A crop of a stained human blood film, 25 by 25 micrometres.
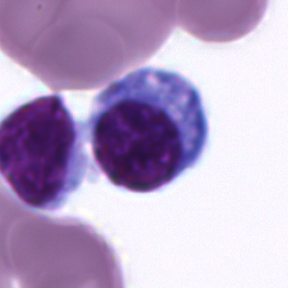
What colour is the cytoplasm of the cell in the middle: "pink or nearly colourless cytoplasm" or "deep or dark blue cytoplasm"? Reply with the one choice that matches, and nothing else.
Deep or dark blue cytoplasm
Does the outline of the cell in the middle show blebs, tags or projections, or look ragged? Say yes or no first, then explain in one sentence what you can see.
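No. The cell border is smooth, with no hair-like projections of the surface.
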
